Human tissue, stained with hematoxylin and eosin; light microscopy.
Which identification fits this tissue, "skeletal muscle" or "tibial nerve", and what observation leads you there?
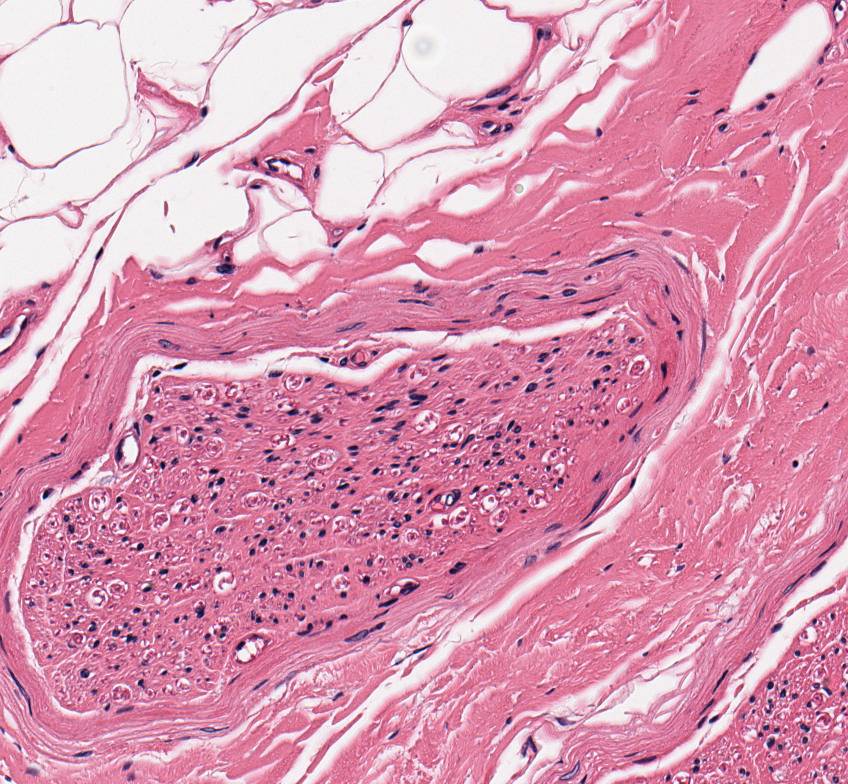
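It's tibial nerve. Inside the fascicle you can see many small round nerve fibre profiles, each a clear ring around a central pink dot. Small dark oval to elongated nuclei are scattered fairly evenly among those fibres throughout the fascicle. The fascicle is wrapped in a layered sheath of flattened cells, their thin, elongated nuclei parallel to its edge. Dense pink collagen bundles with sparse spindle-shaped nuclei surround it.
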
